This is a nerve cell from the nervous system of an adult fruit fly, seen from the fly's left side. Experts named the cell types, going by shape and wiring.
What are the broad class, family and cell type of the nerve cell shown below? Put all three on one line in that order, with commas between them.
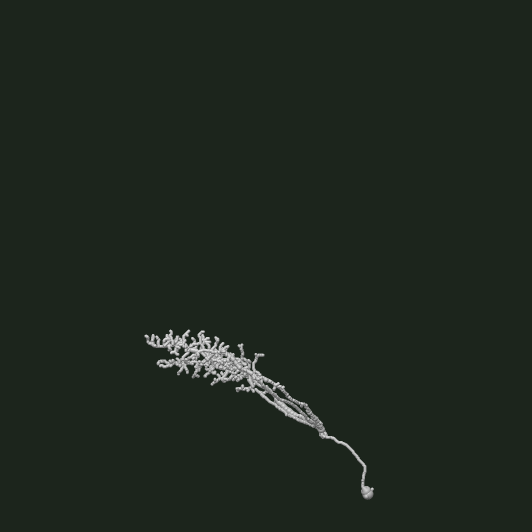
central-brain intrinsic neuron, hemilineage LB0, SAD092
